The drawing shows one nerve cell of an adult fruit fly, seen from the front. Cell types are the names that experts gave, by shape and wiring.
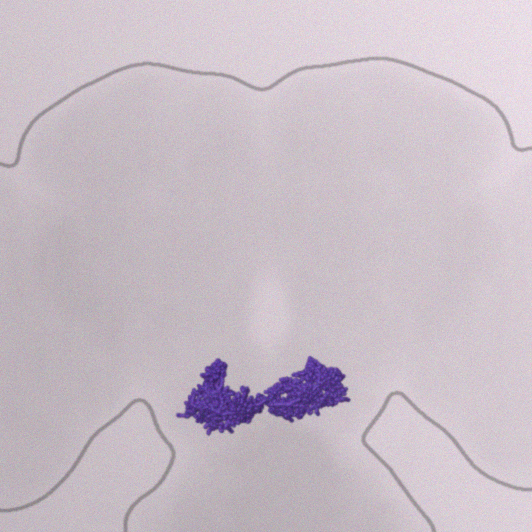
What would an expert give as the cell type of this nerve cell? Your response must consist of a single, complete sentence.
The cell type to which this nerve cell belongs is MN11D.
